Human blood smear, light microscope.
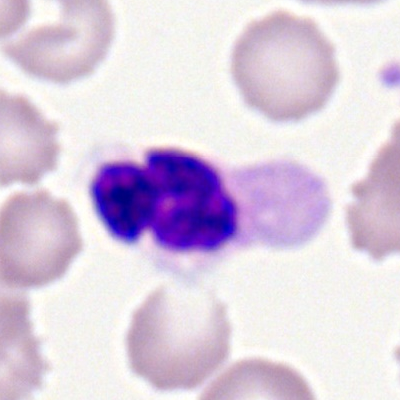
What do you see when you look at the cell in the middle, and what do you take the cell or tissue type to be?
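Nucleus deep purple-blue, with a shallow notch in its upper edge. Chromatin coarse, gathered into darker clumps. Left side: only a thin, almost colourless rim around the nucleus. Segmented neutrophil.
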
